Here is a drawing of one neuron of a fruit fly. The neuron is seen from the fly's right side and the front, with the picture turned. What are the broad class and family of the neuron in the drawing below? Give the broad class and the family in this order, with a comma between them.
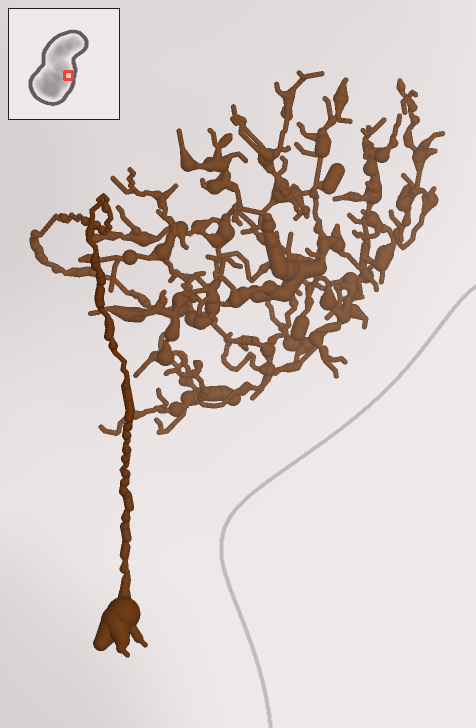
optic-lobe intrinsic neuron, Dm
